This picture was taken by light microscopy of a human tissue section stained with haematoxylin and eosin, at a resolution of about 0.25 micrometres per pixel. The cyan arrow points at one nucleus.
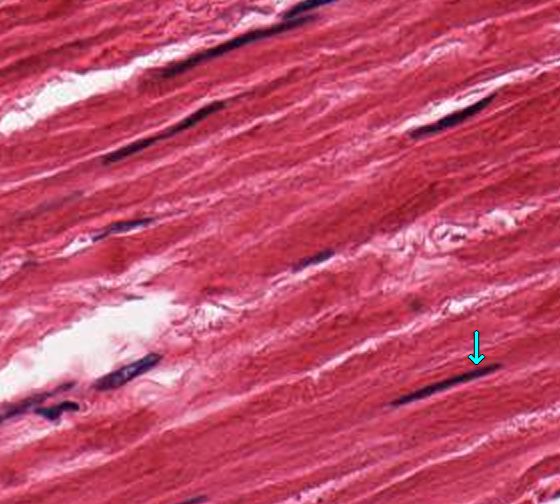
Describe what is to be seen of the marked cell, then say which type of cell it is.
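The nucleus is long and very thin, a narrow dark streak, similar in shape to the other dark nuclei scattered through the field. The nucleus is stained evenly dark purple, with no internal detail visible. The nucleus lies with its long axis running the same diagonal direction as the surrounding fibres. The surrounding cytoplasm is deep pink and streaked lengthwise, and its outline cannot be distinguished from the neighbouring pink fibres. The cell lies within a tightly packed sheet of parallel pink fibres running from lower left to upper right. The marked nucleus belongs to a smooth muscle cell.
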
